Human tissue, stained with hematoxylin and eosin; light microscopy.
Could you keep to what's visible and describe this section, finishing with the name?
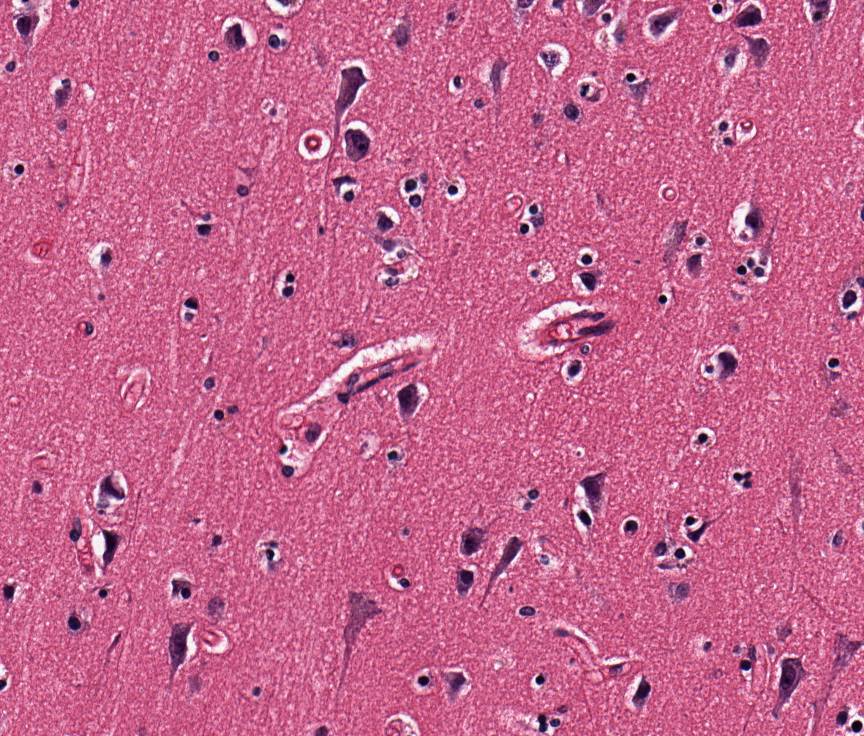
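Cells lie singly across the field in a continuous pink background, forming no sheets, nests or units. This background is finely granular and faintly fibrillary, with no bundles or collagen bands. Neurons with triangular bodies and a single tapering process are scattered throughout, including top and lower centre. Near the centre are two small thin-walled elongated vessels, each surrounded by a clear space. This is cerebral cortex.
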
